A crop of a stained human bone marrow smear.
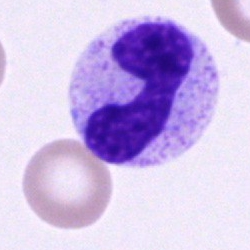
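Band neutrophil, central cell, stained human bone marrow smear. Outline round, smooth. Nucleus a thick curved band bent into a hook; no nucleoli visible. Cytoplasm plentiful, pale lilac.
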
